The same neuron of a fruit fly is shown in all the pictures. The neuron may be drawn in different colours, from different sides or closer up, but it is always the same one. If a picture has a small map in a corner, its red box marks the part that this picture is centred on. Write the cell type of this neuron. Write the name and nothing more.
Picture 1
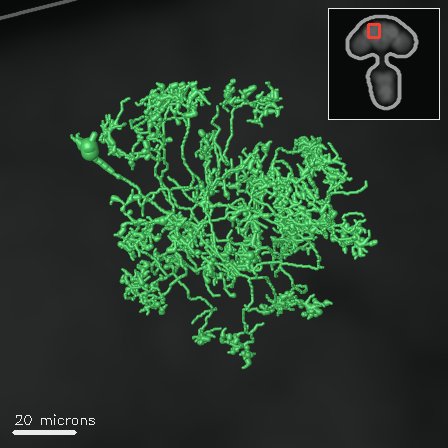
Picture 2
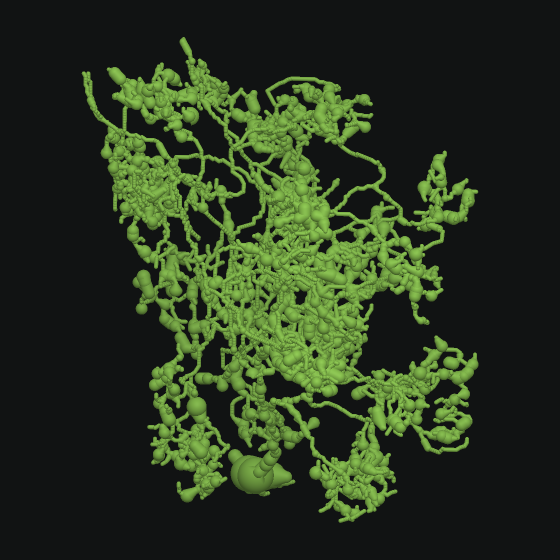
lLN2P_c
